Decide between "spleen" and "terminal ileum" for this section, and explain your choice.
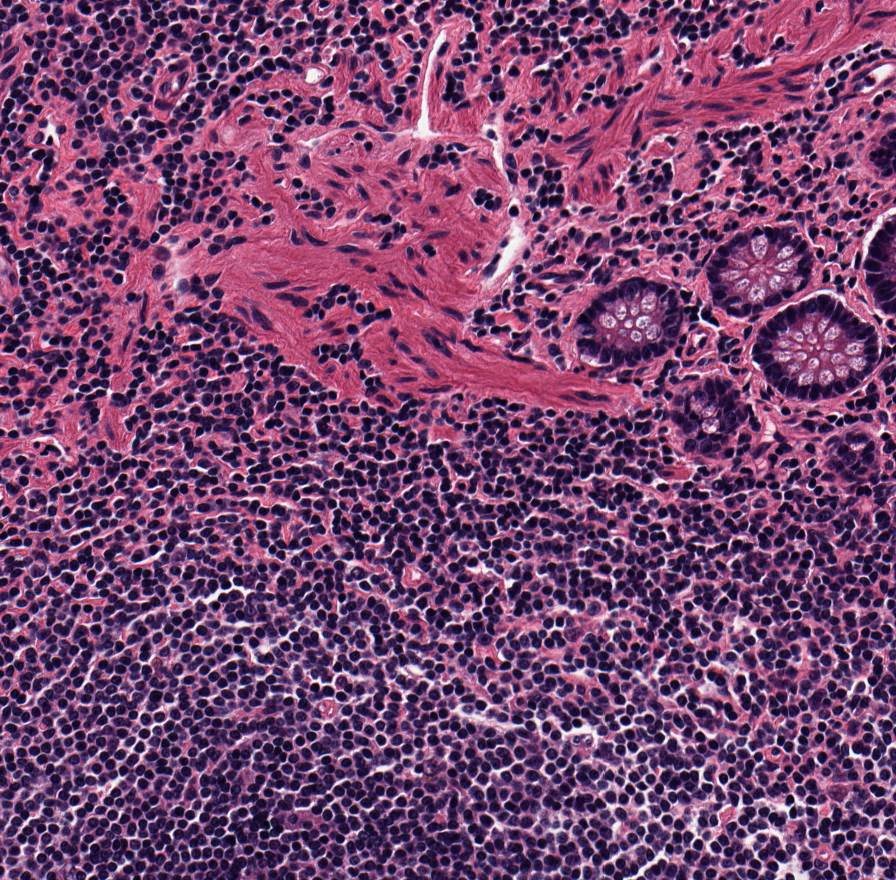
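This is terminal ileum. A dense sheet of closely packed small lymphocytes with small, round, dark nuclei fills the lower two-thirds. Round glands cut in cross-section lie at the right edge of the upper third, lined by columnar epithelium with goblet cells whose pale mucin vacuoles ring a small central lumen.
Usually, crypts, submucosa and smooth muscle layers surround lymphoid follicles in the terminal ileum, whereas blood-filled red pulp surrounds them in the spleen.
These glands match the crypts of terminal ileum.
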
